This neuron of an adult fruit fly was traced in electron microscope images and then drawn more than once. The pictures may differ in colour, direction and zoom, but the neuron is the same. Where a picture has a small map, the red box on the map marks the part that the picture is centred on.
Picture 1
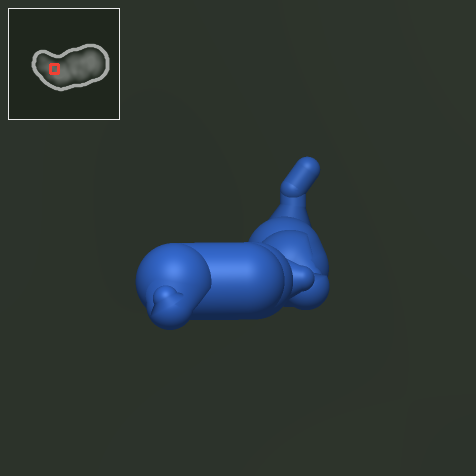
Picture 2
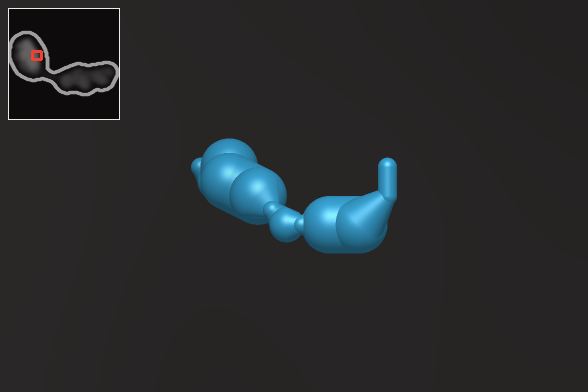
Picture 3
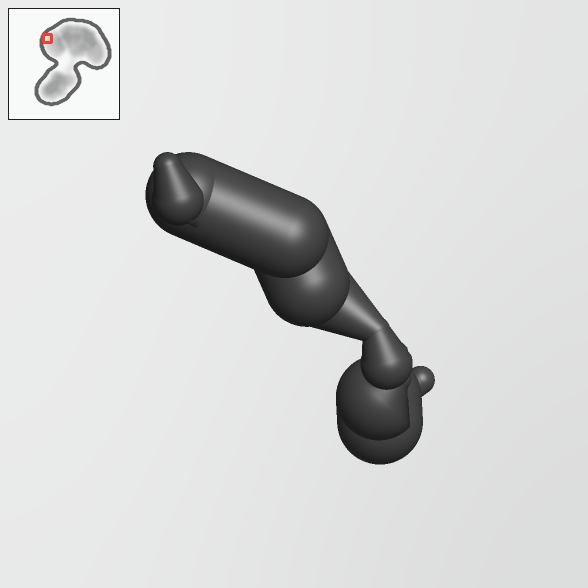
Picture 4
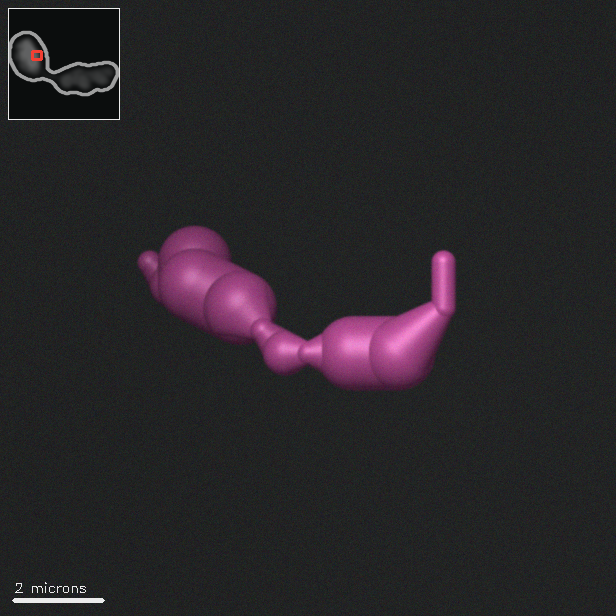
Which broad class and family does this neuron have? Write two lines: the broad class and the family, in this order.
photoreceptor or other optic-lobe sensory neuron
class visual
